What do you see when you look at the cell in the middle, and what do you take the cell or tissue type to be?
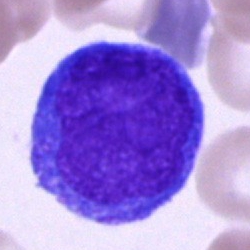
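Round and smooth in outline, this cell has finely stippled chromatin spread evenly, with no coarse clumps. Its cytoplasm is a thin, deep blue rim, broadest along the lower left side. This cell is a blast.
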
